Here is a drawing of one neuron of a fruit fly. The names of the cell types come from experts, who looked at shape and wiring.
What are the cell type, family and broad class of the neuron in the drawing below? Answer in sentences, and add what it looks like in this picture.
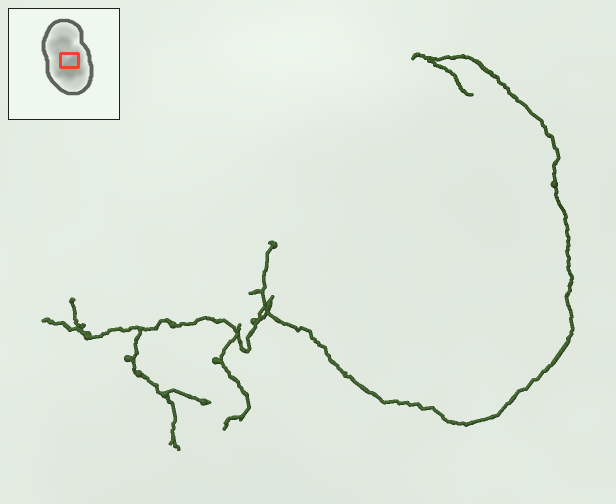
It is of cell type GNG416. Its family is hemilineage LB19. It is a central-brain intrinsic neuron. No cell body is drawn. In this view it is wider than it is tall.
